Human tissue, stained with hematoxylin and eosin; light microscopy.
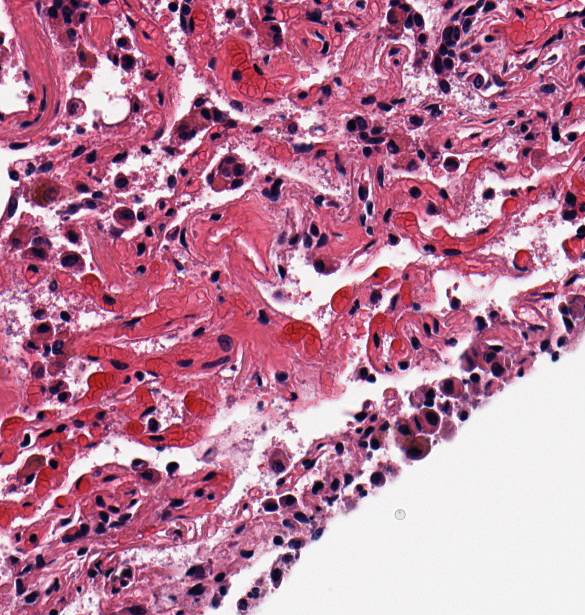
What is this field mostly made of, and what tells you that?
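Tissue: alveolus. Thin wavy pink septa form a network enclosing many small irregular spaces.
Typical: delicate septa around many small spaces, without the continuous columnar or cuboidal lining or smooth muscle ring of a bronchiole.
Septal capillaries packed with bright red blood cells throughout.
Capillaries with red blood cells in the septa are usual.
Near lower right edge: clusters of large rounded cells, dark nuclei, ample cytoplasm. No glands or fat cells.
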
